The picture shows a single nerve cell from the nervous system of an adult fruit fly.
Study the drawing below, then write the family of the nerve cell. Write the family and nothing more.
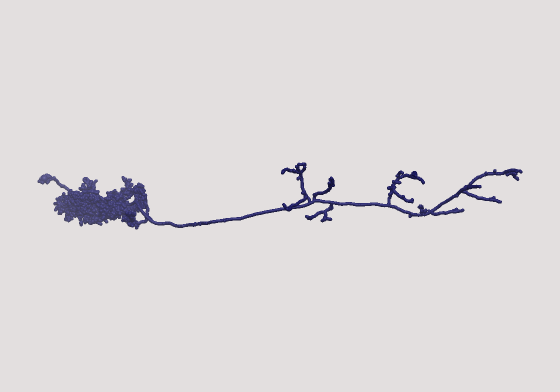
hemilineage WEDd1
